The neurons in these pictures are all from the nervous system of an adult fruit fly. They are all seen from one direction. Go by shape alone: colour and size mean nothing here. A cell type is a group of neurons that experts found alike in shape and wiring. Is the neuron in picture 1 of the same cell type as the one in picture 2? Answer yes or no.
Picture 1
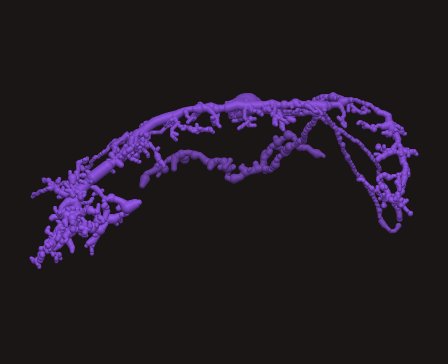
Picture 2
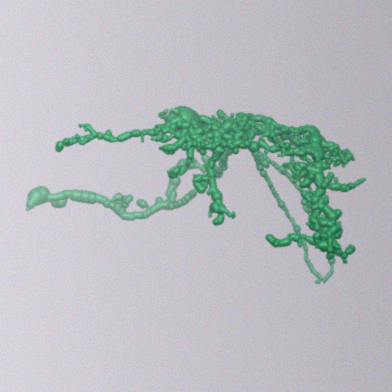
yes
